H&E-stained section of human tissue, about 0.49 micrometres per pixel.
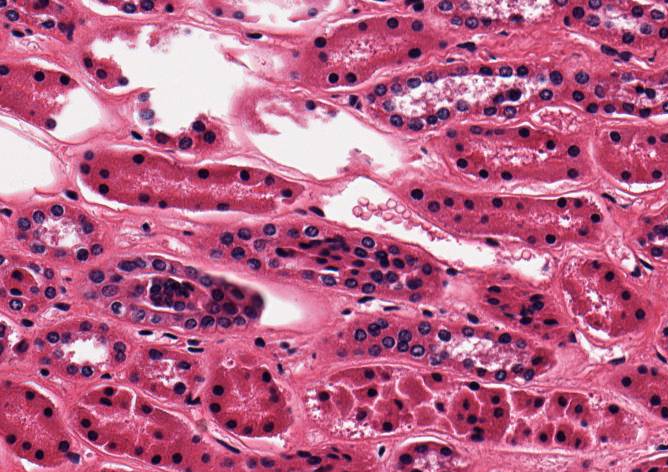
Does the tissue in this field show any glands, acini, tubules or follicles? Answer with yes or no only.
Yes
